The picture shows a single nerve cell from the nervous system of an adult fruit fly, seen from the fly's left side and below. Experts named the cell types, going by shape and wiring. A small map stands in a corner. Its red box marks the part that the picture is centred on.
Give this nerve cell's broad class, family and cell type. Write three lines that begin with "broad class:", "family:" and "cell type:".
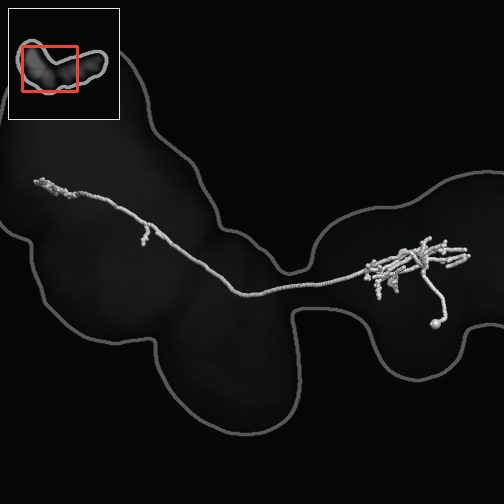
broad class: ascending neuron
family: hemilineage 06B
cell type: AN06B075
